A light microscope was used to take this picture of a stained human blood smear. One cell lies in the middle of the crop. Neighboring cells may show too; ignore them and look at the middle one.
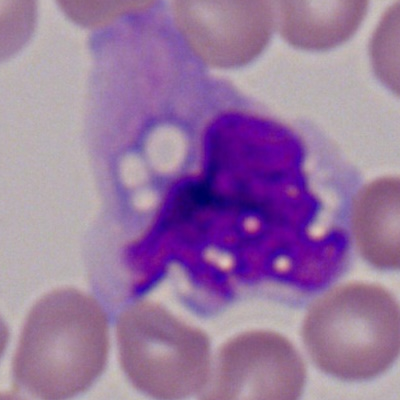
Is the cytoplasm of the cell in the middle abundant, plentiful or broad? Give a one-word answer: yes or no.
Yes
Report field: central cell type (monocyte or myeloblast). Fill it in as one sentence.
The cell nearest the centre of this crop is a monocyte.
